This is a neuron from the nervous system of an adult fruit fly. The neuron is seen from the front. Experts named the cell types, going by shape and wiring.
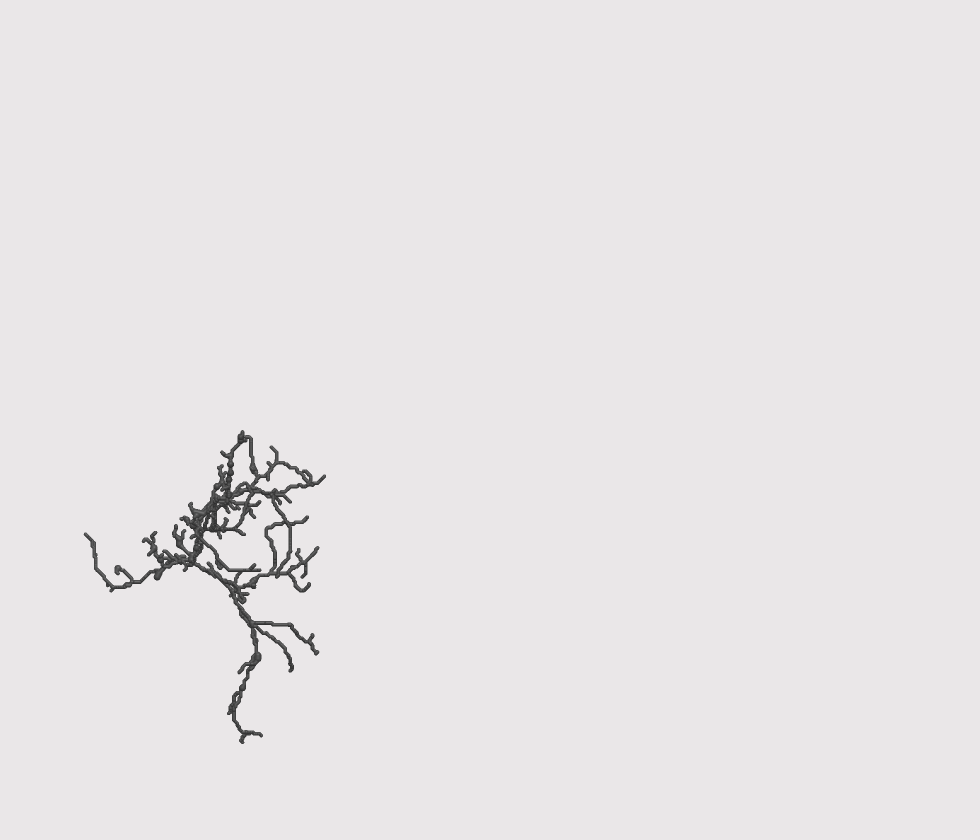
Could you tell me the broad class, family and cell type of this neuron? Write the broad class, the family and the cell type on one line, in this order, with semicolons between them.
nerve-cord intrinsic neuron; hemilineage 20A.22A; IN20A.22A055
